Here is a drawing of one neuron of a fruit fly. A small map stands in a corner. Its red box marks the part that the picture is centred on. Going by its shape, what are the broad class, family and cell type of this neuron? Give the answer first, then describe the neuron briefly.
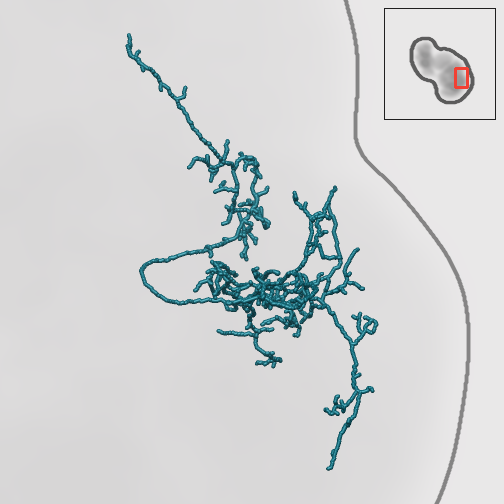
It is a central-brain intrinsic neuron. Its family is hemilineage SMPad3. It is of cell type SMP132. No cell body is drawn. Dozens of branch ends can be seen.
